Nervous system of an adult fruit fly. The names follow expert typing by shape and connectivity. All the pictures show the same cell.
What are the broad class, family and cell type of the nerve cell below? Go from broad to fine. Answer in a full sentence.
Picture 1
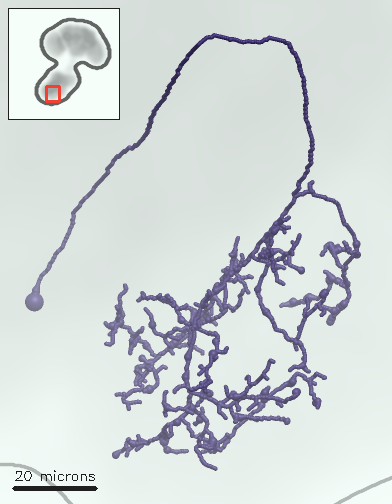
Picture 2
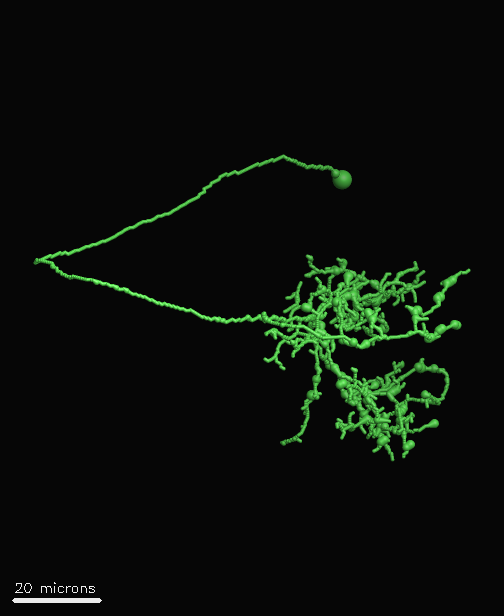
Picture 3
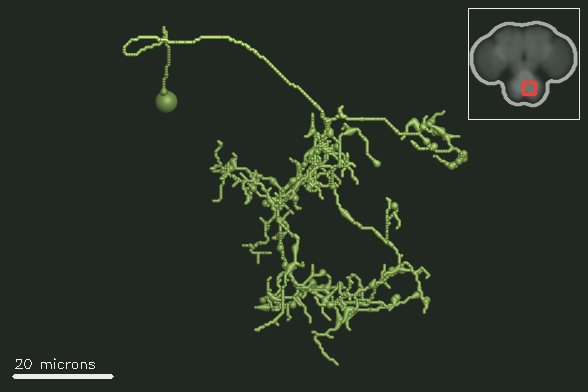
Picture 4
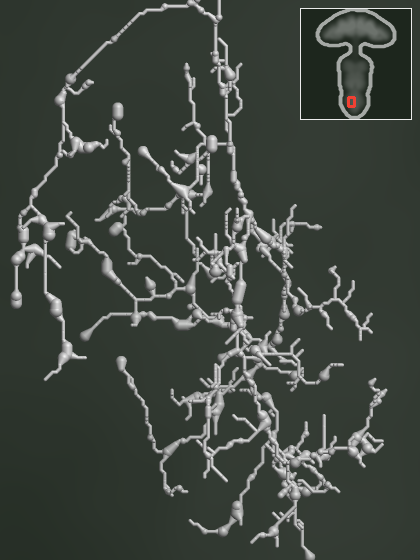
A nerve-cord intrinsic neuron of hemilineage 12B, type IN12B049.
